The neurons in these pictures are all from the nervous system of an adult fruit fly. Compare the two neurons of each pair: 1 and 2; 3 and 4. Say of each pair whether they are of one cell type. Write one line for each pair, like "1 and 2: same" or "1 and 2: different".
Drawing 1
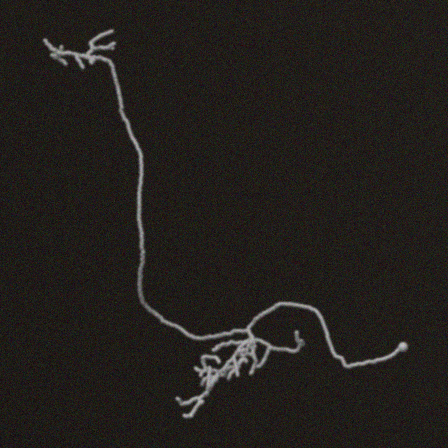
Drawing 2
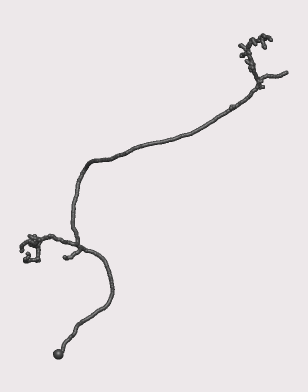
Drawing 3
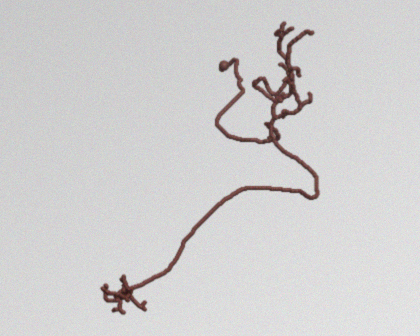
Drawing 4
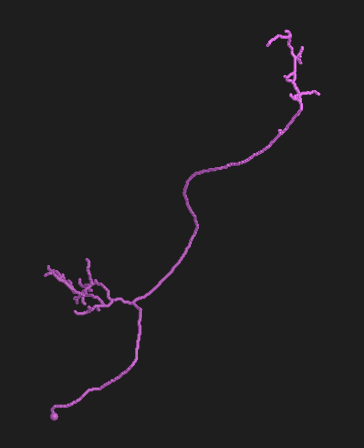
1 and 2: same
3 and 4: same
